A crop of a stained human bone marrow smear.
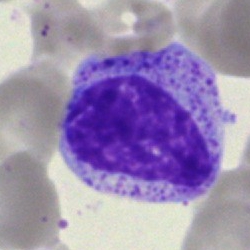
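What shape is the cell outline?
Roughly oval, with a slightly irregular, bumpy edge.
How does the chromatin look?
Dark purple, fairly dense, with a few small paler patches.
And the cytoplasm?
Pale blue, with no clear vacuoles.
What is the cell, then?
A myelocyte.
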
